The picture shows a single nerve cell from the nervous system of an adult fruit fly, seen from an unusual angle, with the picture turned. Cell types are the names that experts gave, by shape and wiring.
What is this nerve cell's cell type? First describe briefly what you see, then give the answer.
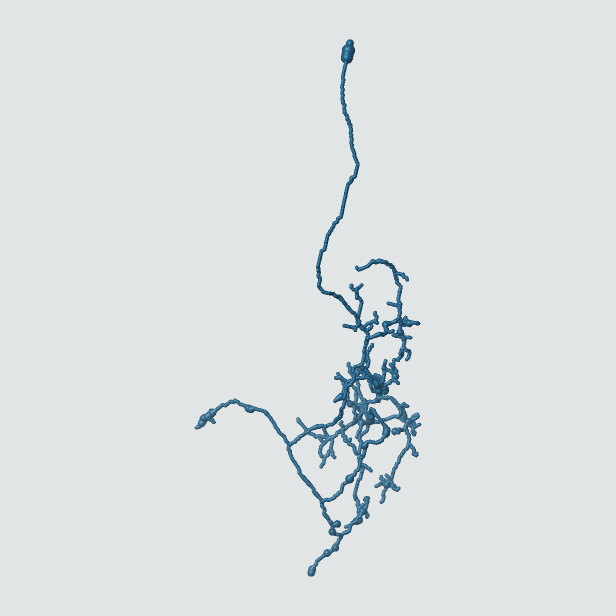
Its cell body lies at the top of the picture. Dozens of branch ends can be seen. It is a nerve-cord intrinsic neuron. Its cell type is IN01B068.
